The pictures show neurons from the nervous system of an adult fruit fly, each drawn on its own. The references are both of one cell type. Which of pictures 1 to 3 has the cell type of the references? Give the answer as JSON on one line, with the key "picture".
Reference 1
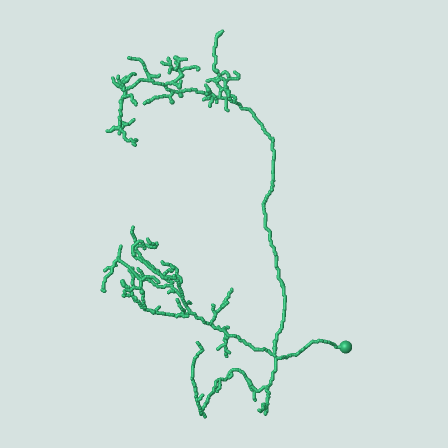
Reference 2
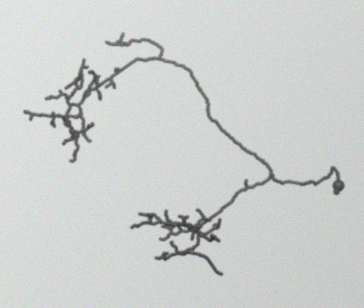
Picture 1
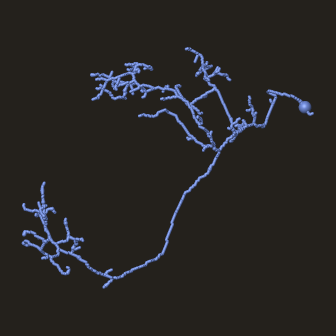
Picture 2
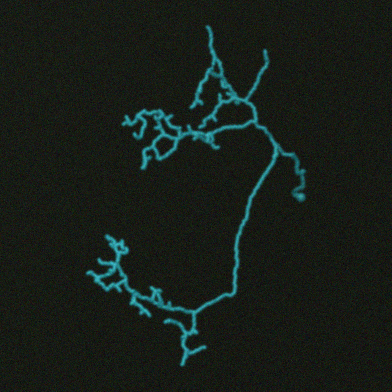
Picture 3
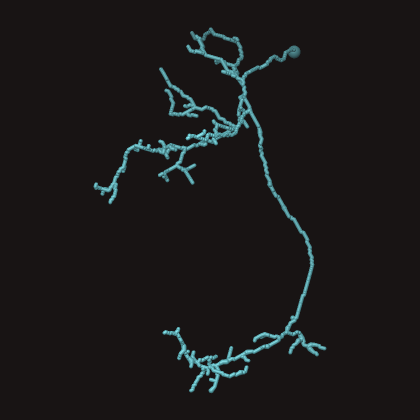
{"picture": 2}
